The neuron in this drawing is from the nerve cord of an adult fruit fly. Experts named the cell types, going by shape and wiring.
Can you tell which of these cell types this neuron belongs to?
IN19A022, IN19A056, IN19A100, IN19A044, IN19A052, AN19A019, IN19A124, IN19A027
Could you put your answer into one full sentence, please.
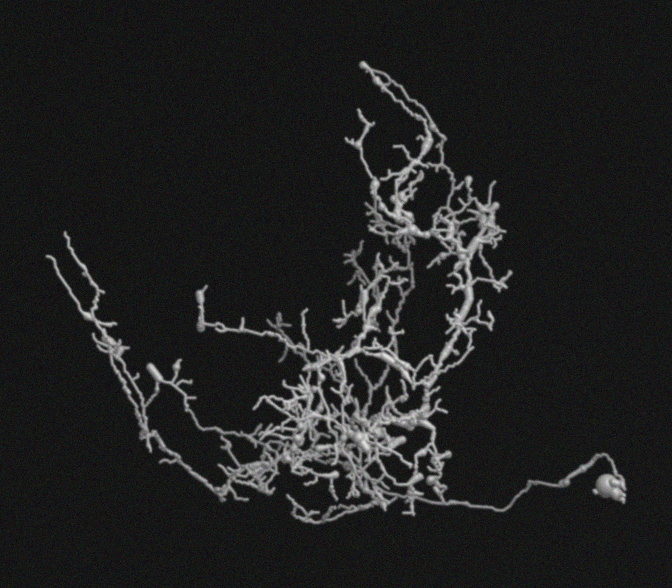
It is IN19A044 that names the cell type of this neuron.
